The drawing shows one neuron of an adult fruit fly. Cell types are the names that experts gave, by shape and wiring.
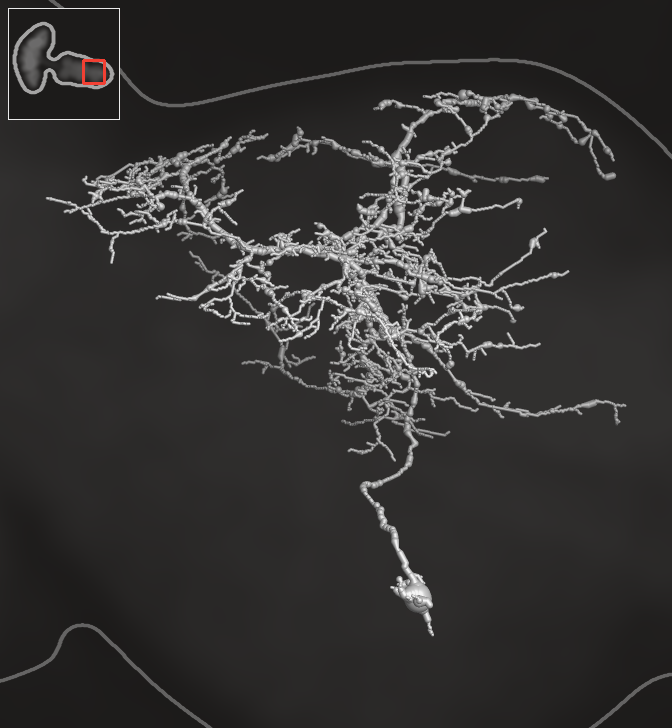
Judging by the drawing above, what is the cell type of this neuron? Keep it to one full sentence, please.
The neuron is a member of cell type INXXX073.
